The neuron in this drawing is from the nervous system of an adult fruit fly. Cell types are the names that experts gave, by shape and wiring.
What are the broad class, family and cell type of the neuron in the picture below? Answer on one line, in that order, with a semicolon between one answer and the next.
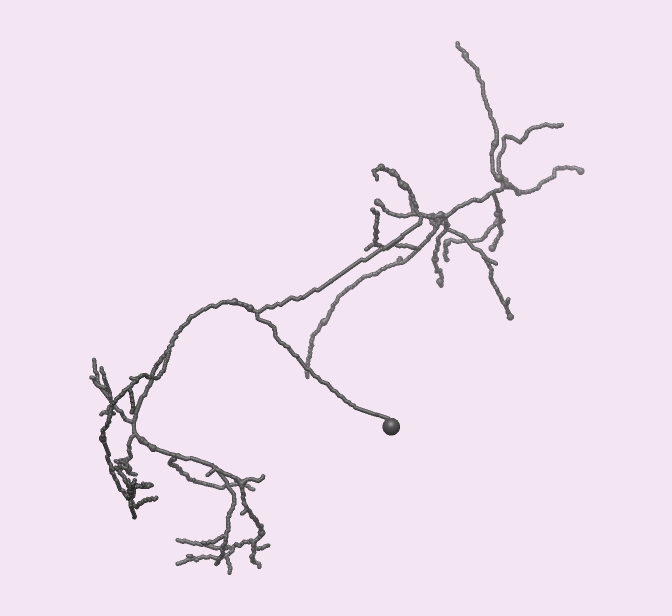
central-brain intrinsic neuron; hemilineage DM6_ventral; PS267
